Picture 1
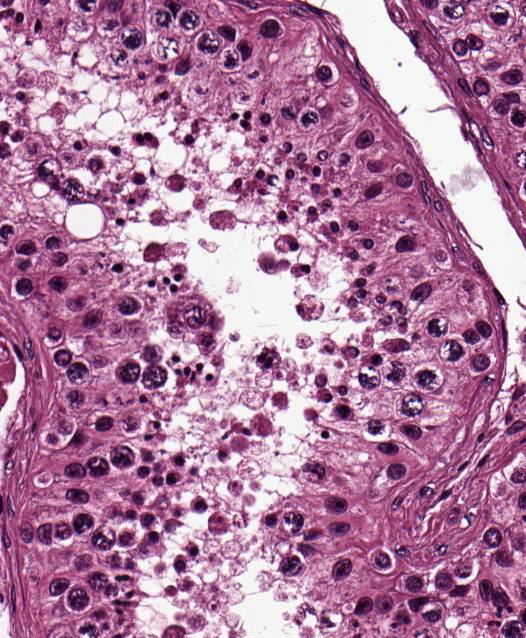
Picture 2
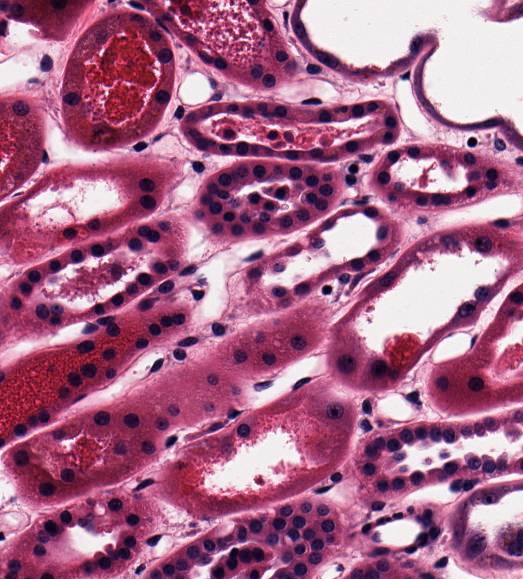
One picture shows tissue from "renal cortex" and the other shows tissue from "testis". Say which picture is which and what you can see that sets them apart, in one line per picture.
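Picture 1: testis. The tubule is lined by many layers of cells stacked from the wall toward a central lumen.
Picture 2: renal cortex. The tubules are lined by a single layer of cuboidal cells with round, dark nuclei.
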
